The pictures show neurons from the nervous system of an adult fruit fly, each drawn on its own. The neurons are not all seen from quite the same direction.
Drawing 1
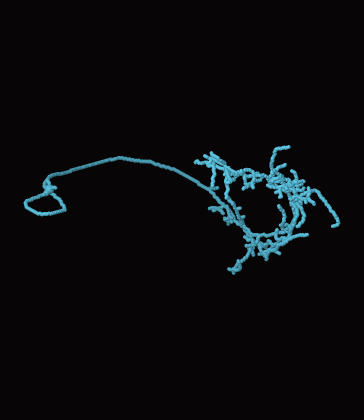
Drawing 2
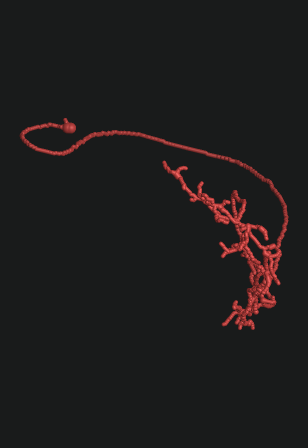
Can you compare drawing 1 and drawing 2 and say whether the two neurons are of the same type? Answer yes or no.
yes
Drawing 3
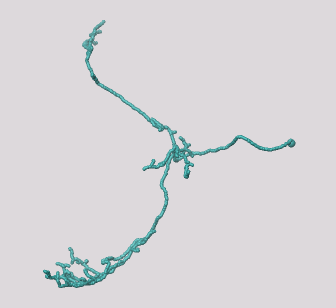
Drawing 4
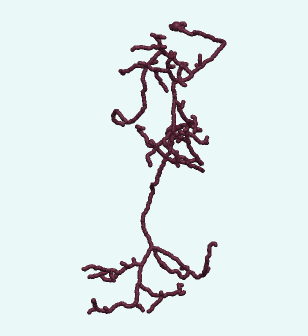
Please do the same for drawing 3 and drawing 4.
no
